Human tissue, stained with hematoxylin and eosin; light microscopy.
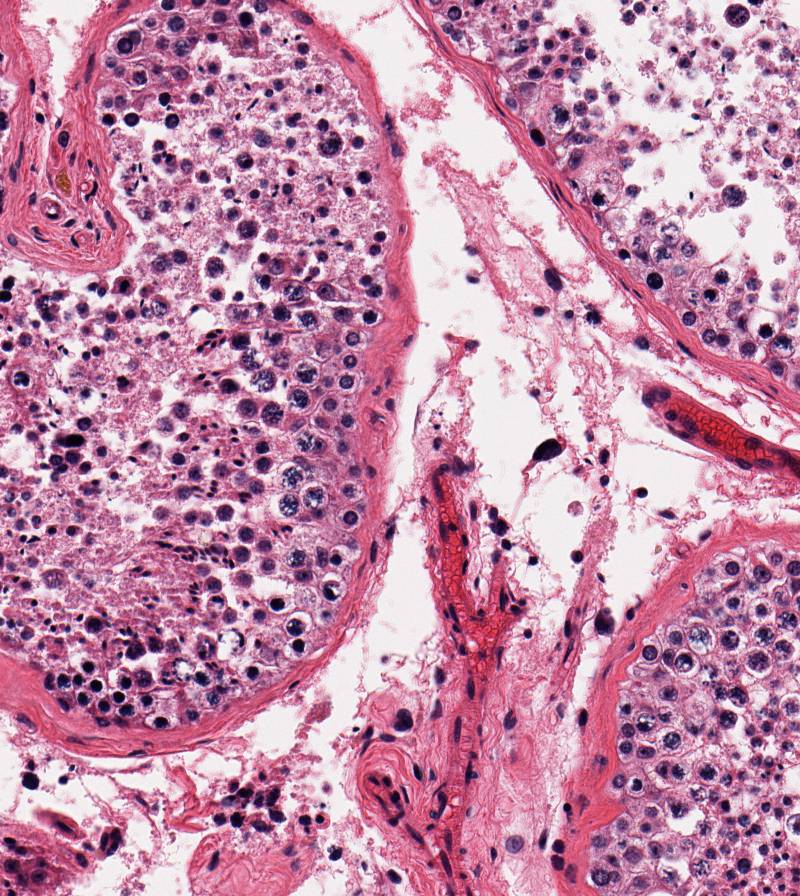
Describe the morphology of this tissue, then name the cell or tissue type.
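Three rounded tubules in cross-section: large left, upper right, lower right, loose tissue between centrally. Each is stuffed with many layers of rounded cells, not one layer round an open lumen. Mainly toward the outside lie large round cells with coarse, clumped dark chromatin, in keeping with spermatocytes. The left one's middle holds scattered small, dense, dark nuclei, with a few small clusters of elongated ones. So, testis.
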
